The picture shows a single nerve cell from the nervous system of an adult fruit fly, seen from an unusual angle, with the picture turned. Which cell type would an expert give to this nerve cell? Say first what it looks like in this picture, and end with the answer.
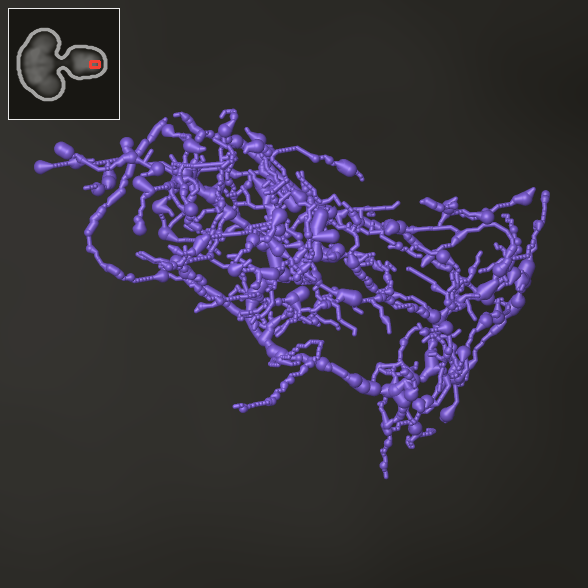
No cell body is drawn. Dozens of branch ends can be seen. Its broad class is nerve-cord intrinsic neuron. The cell type is INXXX343.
